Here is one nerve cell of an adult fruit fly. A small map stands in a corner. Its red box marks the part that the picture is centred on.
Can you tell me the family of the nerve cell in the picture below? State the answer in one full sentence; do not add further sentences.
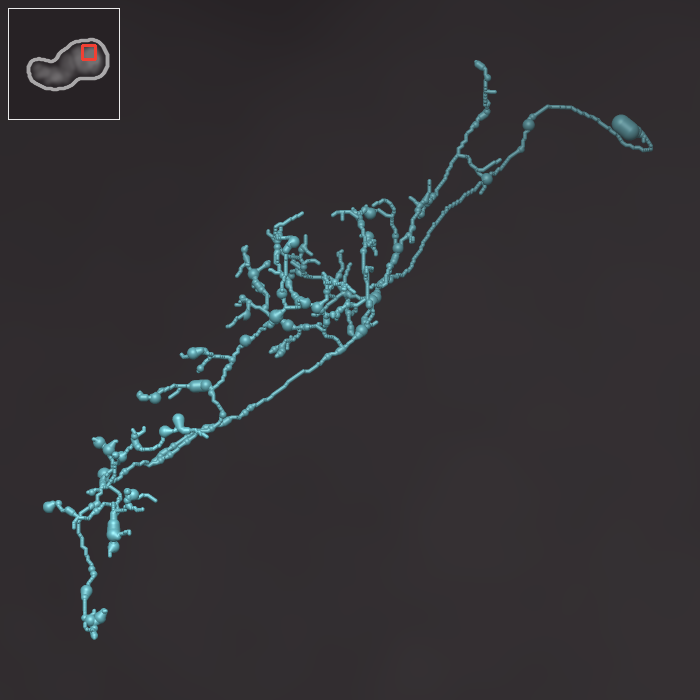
The nerve cell is counted in family hemilineage SMPad2.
